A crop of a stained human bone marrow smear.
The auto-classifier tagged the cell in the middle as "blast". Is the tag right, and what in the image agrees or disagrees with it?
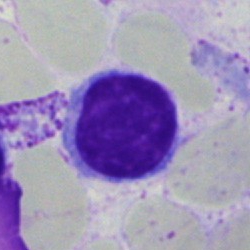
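What settles it for me is the chromatin: dense and dark purple, only slightly mottled.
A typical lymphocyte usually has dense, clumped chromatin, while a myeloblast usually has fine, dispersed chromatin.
So I would not call this a blast; the cell is a lymphocyte. The nucleus fills most of the cell, leaving a narrow rim of cytoplasm that is wider on the left than on the right.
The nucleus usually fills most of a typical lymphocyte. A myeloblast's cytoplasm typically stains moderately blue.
Here the rim is pale blue, which also leans away from blast.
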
